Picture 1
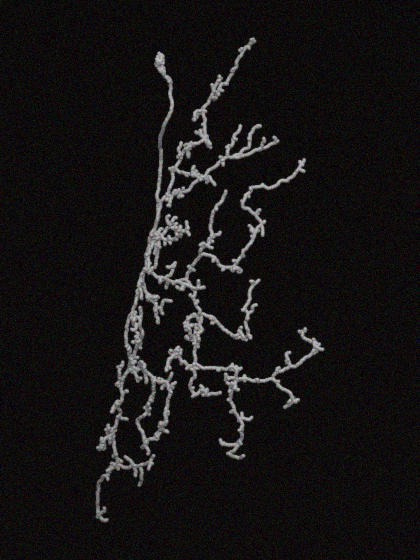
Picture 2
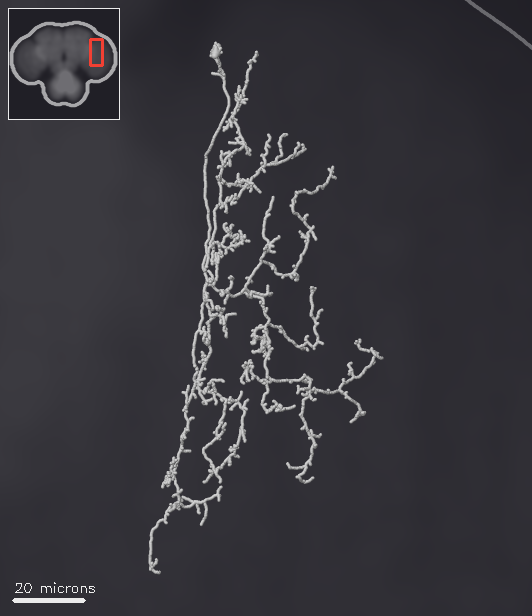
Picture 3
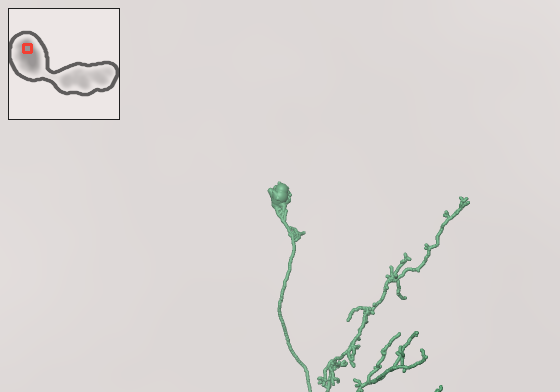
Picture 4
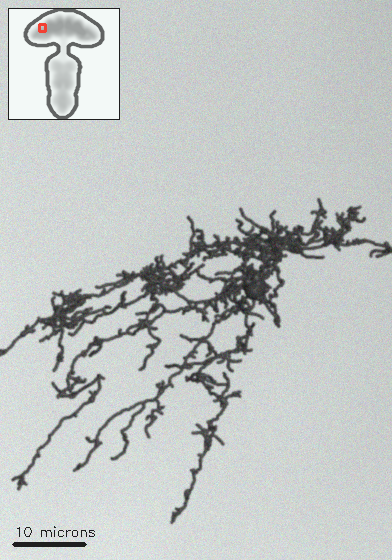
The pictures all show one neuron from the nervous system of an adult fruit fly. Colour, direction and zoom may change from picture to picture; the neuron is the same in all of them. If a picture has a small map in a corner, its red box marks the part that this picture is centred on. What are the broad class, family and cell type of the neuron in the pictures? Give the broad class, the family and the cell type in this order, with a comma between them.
optic-lobe intrinsic neuron, Cm, Cm22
